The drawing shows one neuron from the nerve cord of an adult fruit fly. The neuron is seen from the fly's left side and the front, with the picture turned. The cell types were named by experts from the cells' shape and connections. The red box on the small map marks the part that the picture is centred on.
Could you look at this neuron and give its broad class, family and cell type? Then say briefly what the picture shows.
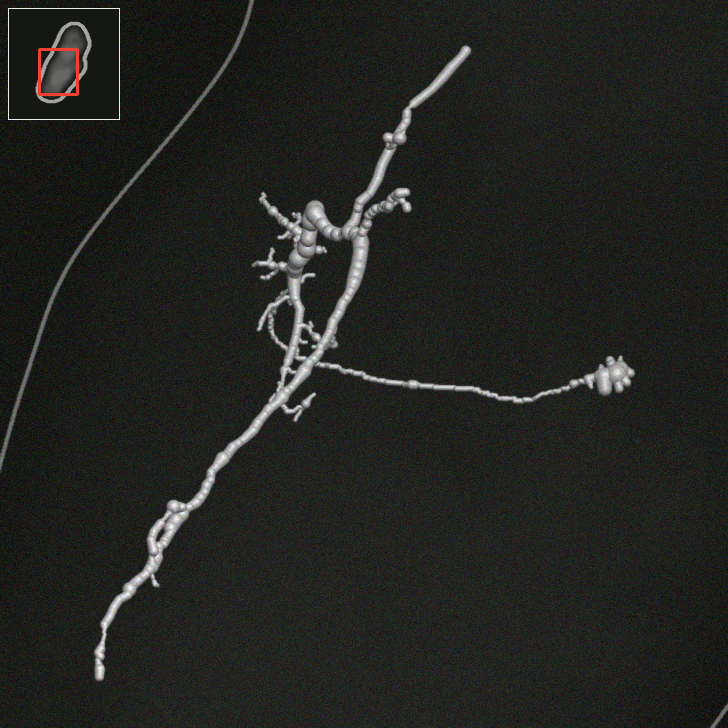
This is a nerve-cord intrinsic neuron. Its family is hemilineage 06A. Its cell type is IN06A011. In this view it is about as wide as it is tall.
